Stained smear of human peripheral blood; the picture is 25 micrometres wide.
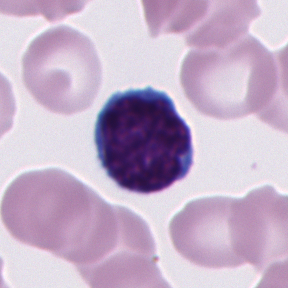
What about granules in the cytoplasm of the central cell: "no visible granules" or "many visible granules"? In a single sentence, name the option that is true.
No granules can be seen in the cytoplasm of this cell.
